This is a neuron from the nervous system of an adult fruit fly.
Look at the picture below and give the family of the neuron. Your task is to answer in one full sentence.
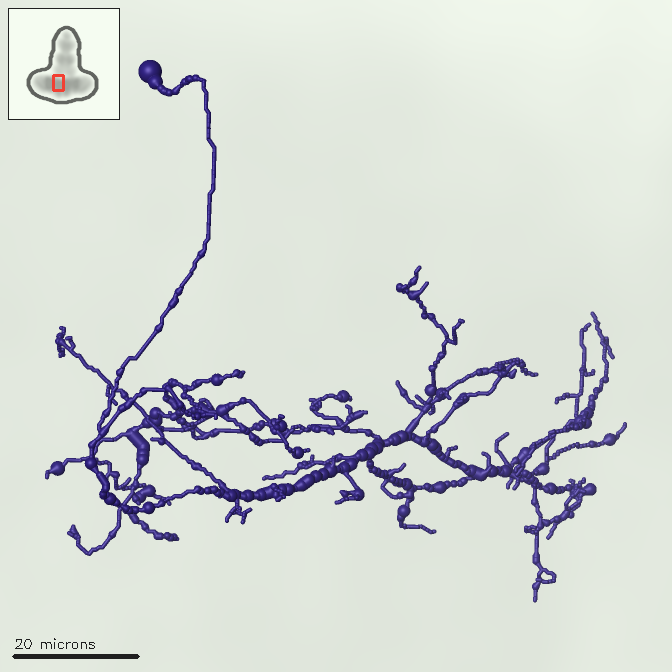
It is hemilineage DM5_ventral that names the family of this neuron.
